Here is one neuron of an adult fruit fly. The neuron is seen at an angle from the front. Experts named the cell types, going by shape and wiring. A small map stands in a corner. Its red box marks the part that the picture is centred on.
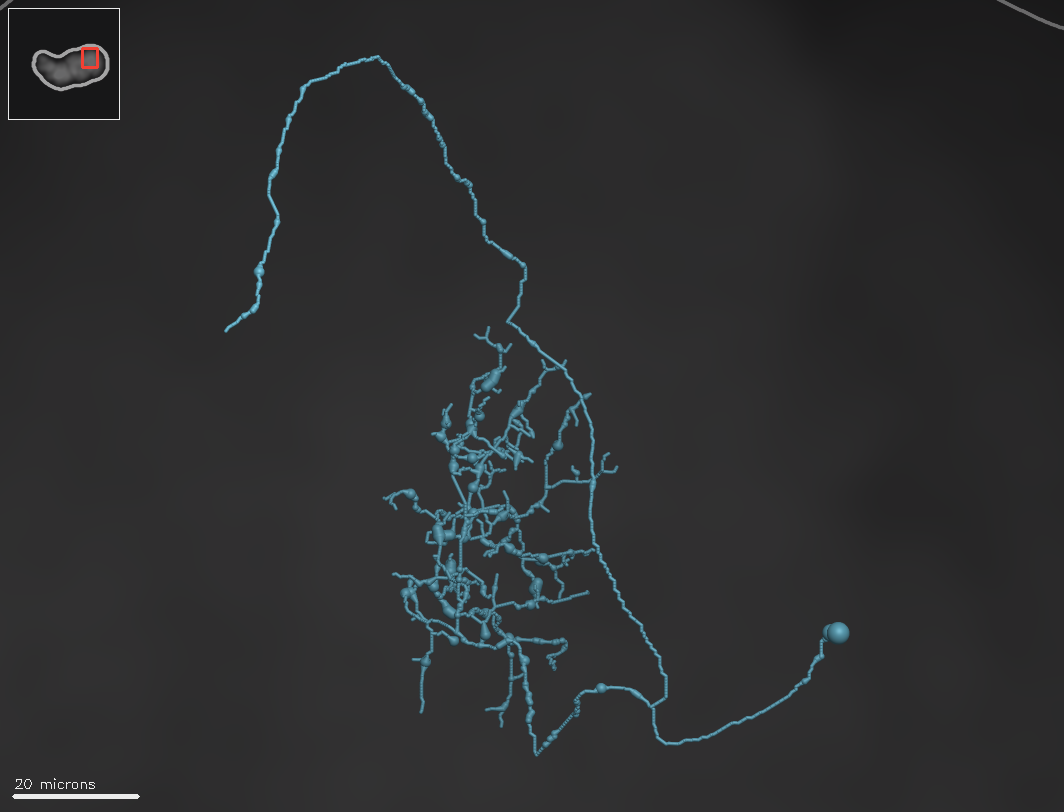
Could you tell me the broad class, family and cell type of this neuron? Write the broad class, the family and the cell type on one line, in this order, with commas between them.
visual projection neuron, LC, LC28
